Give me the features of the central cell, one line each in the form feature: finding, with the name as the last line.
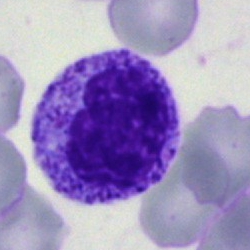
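Nuclear form: one single mass, not split into separate lobes
Chromatin: dark purple, dense in appearance
Granules: many, dark purple, crowding the cytoplasm
Cytoplasm between granules: pale lilac
Cell: myelocyte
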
